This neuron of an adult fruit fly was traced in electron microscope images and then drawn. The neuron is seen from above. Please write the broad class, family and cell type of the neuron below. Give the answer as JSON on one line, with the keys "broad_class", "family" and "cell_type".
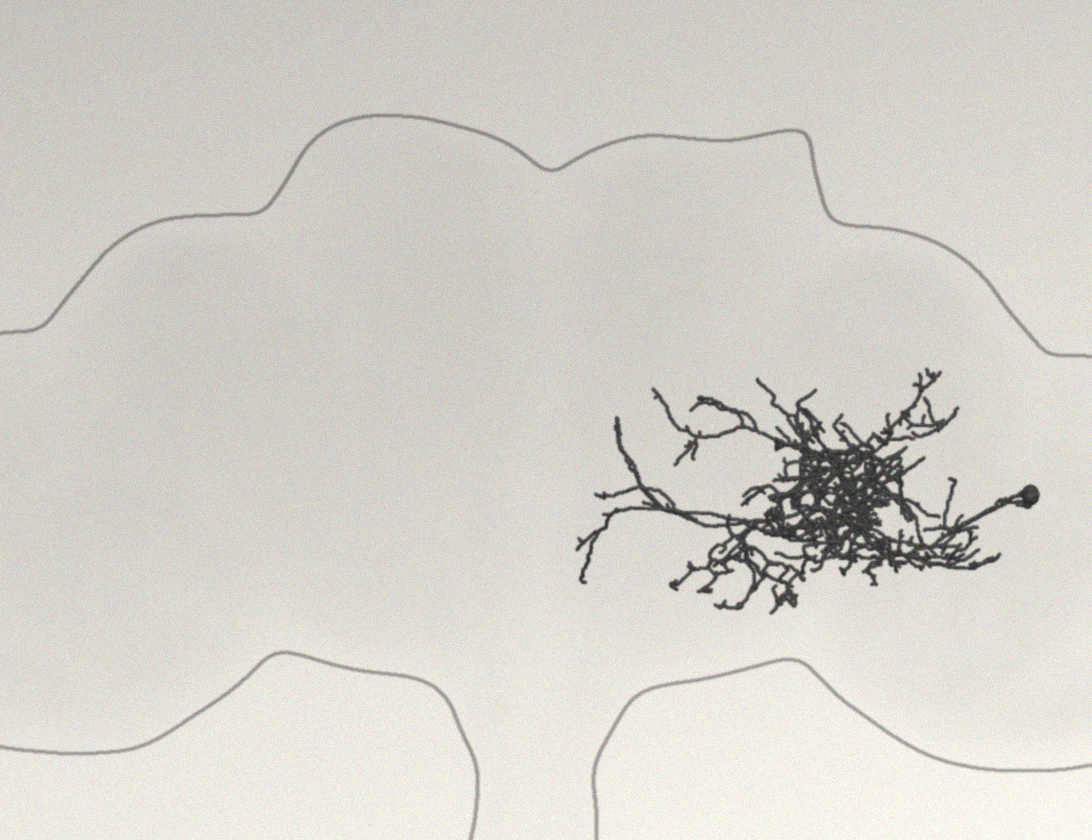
{"broad_class": "central-brain intrinsic neuron", "family": "LHPV", "cell_type": "LHPV3c1"}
